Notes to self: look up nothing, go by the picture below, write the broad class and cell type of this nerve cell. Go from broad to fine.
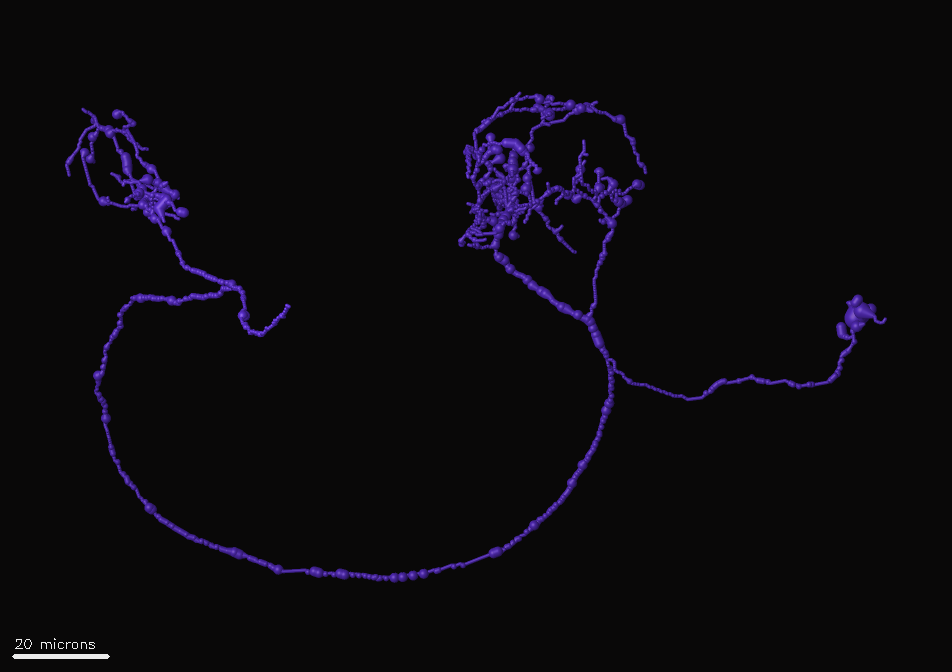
ascending neuron; ANXXX200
